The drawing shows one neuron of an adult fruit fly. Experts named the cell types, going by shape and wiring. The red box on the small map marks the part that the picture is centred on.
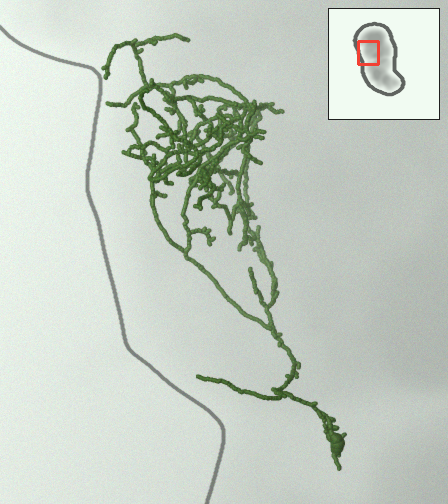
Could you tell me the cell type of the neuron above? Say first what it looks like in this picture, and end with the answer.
Dozens of branch ends can be seen. In this view it is taller than it is wide. This is a motor neuron of the brain. The cell type is MN13.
